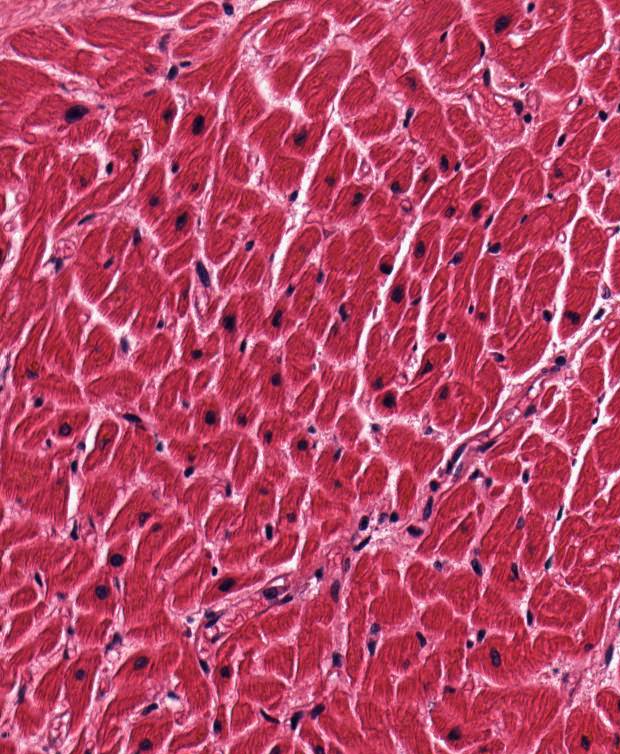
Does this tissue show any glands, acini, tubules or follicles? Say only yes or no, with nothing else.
No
